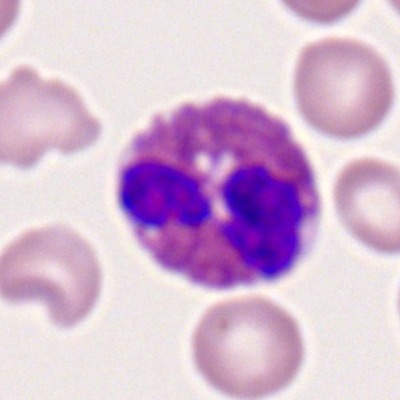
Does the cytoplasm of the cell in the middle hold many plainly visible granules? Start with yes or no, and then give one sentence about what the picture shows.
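Yes. The cytoplasm is packed with coarse pinkish-purple granules.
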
